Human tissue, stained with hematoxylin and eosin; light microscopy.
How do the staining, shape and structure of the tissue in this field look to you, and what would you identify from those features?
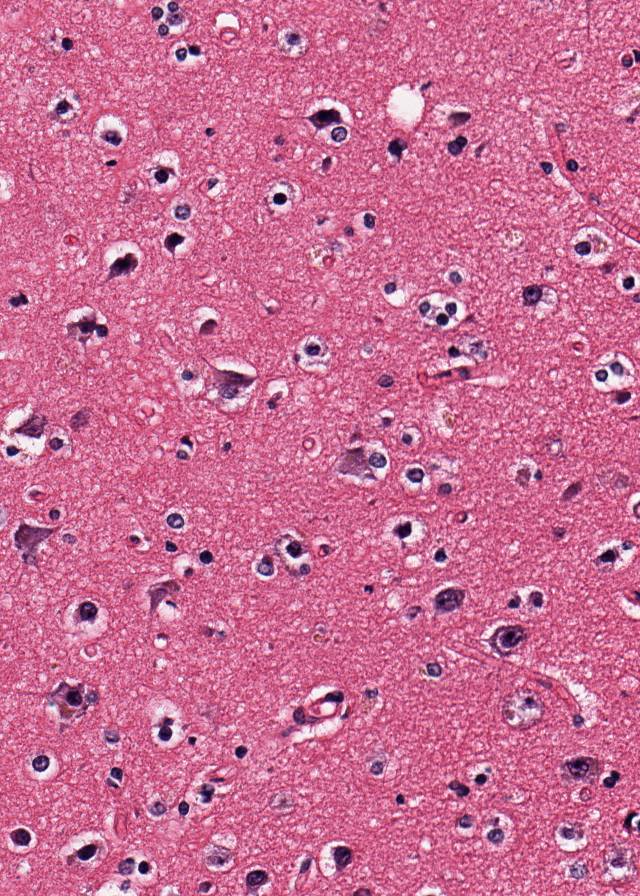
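There's a continuous pink background with cells scattered fairly evenly through it, and no glands, tubules or layers of lining cells. Larger cells, in the centre and centre-left, have angular, roughly triangular pink-purple bodies, some with a tapering process. Most nuclei are small, round and dark, with little cytoplasm around them. This is cerebral cortex.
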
